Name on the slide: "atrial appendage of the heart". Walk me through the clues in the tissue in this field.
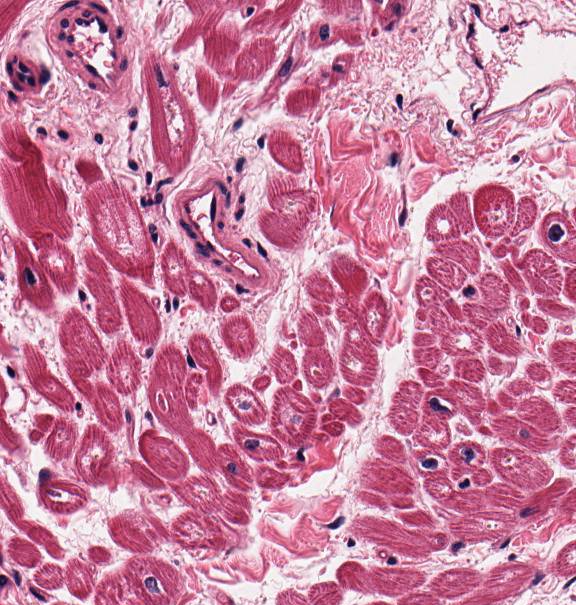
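This field of the atrial appendage of the heart is mostly filled by eosinophilic, striated muscle fibres.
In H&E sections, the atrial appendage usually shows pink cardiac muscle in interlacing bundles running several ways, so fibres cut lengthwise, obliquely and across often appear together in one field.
That agrees with the section here, where fibres are cut mostly across in the lower right and mostly lengthwise or obliquely on the left.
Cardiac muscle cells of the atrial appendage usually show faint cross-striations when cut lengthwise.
The fibres here are striated, in keeping with this. Many fibres have a pale, clear zone in the cytoplasm around the central nucleus. Loose, pale connective tissue lies between the muscle bundles, most abundantly in the upper part of the field, and no fat cells are present among the fibres.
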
